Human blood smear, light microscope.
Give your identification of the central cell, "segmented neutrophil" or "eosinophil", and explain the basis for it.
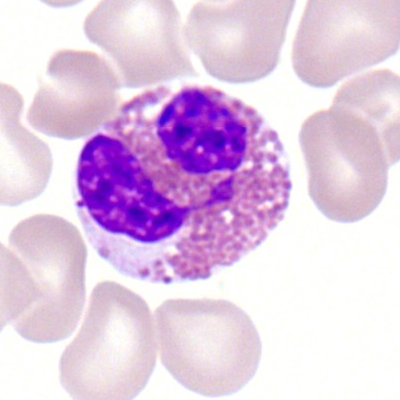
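This is an eosinophil. Its nucleus is divided into two separate lobes. The lobes lie toward the left and upper parts of the cell.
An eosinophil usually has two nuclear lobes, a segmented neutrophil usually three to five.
Many coarse, round, pinkish-orange granules pack the cytoplasm.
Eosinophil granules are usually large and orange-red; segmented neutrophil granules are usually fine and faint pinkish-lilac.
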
